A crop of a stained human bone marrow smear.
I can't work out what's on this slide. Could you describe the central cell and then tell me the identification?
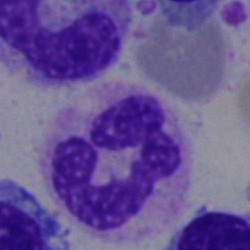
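Round and smooth in outline, this cell has a nucleus shaped as a ring around a pale central space. Its cytoplasm is pale pinkish-lilac, with fine pinkish granules scattered through it. The cell is a segmented neutrophil.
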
